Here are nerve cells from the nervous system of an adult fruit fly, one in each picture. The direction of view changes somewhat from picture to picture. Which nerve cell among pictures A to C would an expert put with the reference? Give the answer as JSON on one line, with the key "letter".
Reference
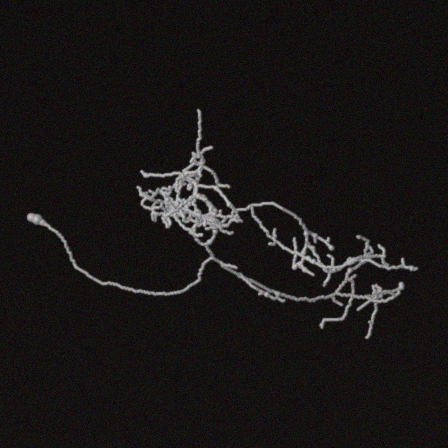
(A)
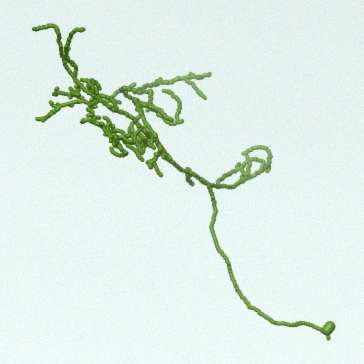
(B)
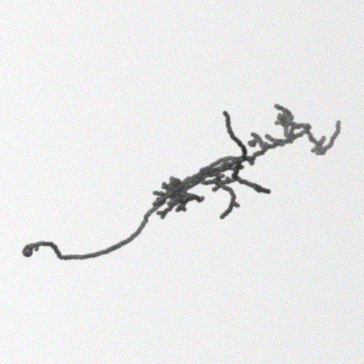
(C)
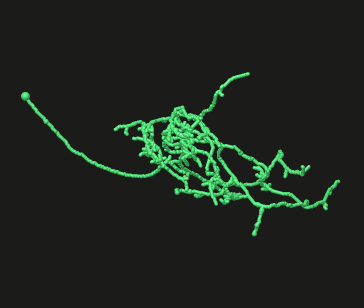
{"letter": "A"}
